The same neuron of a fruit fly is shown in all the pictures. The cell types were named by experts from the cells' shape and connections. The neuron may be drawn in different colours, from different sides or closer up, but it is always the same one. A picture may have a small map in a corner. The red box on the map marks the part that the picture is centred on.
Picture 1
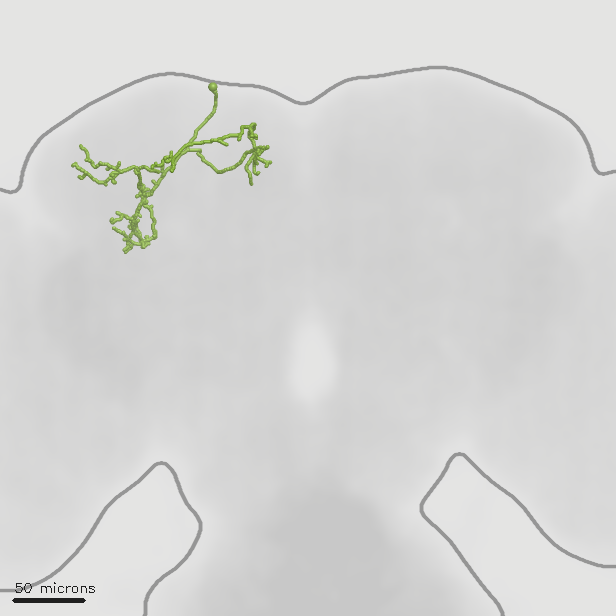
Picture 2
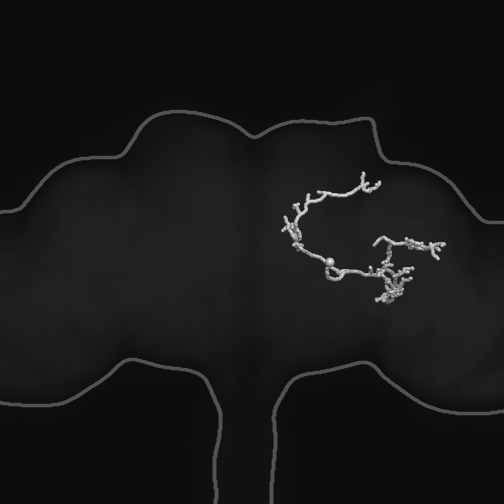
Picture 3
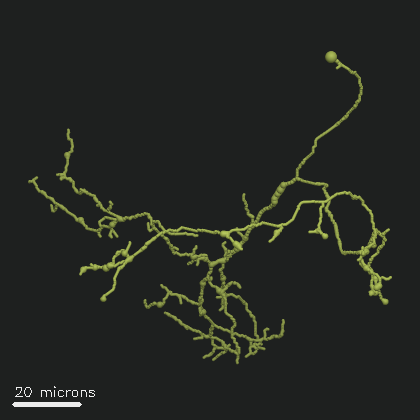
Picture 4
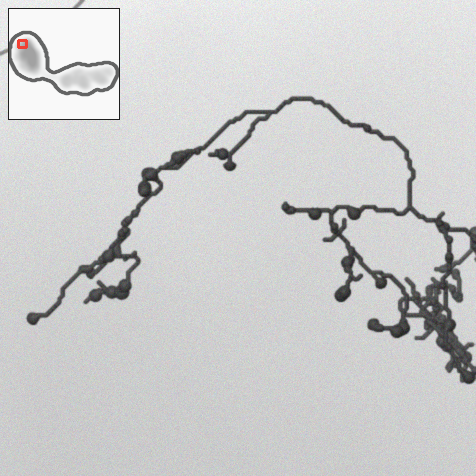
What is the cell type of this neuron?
SMP361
